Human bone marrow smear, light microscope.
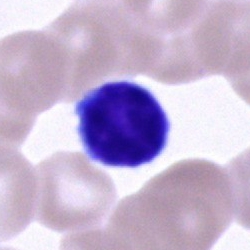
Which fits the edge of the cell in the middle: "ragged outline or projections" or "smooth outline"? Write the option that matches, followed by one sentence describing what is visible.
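Ragged outline or projections. The cell outline is roughly round, with small bumps along its left edge.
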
